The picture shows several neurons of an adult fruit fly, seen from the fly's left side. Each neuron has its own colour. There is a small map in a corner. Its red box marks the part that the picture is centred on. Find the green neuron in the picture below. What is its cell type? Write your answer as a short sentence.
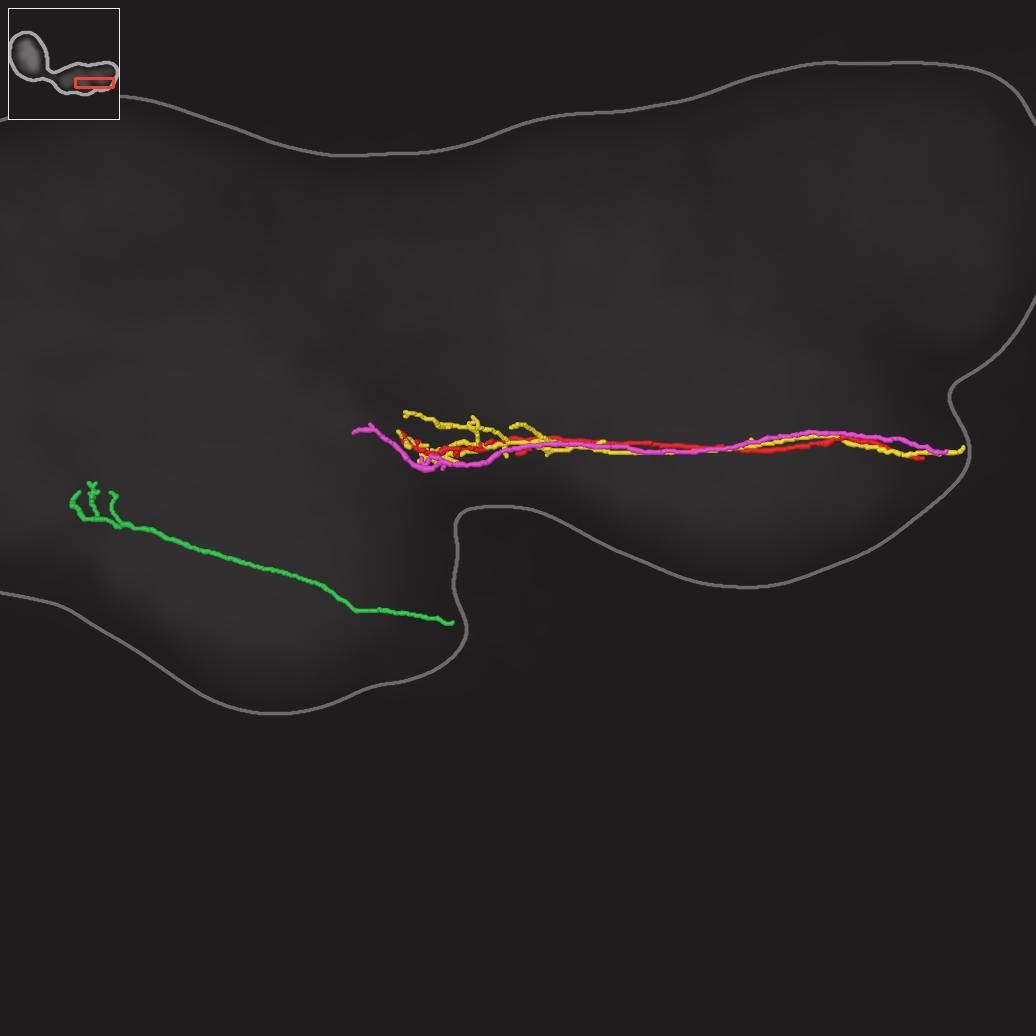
The cell type is SNpp57.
